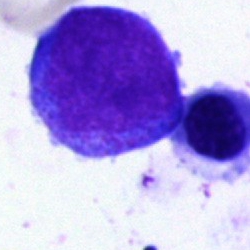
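Blast at the centre of a stained bone marrow smear. The nucleus occupies nearly the entire cell, leaving a thin rim of deep blue cytoplasm. Chromatin is finely granular and evenly distributed, without coarse dark clumps. The cell border bears small bumps rather than a perfectly smooth contour.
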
